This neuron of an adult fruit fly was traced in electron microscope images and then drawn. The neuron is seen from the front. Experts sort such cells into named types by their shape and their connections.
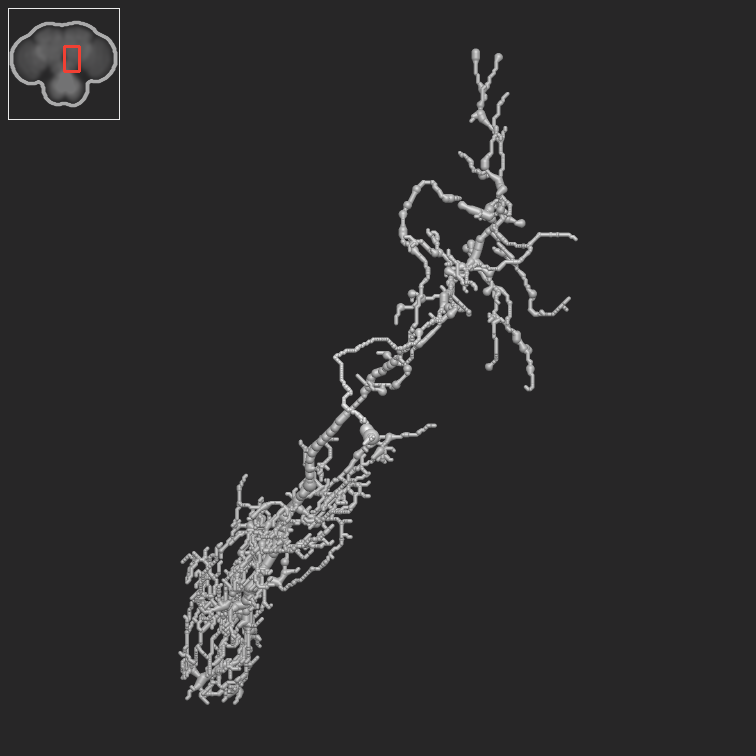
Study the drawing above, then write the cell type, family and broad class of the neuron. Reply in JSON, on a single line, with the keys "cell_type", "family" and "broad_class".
{"cell_type": "GNG580", "family": "hemilineage LALv1_ventral", "broad_class": "central-brain intrinsic neuron"}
